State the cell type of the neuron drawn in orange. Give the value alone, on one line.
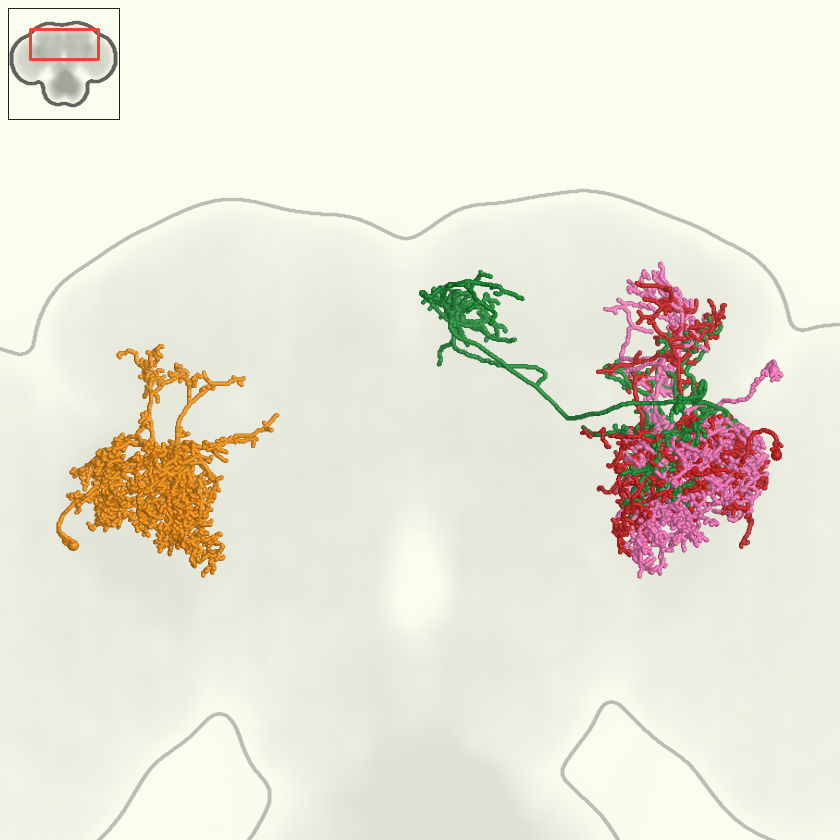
AVLP163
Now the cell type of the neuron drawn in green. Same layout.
AVLP428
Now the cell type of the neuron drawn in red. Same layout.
AVLP164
